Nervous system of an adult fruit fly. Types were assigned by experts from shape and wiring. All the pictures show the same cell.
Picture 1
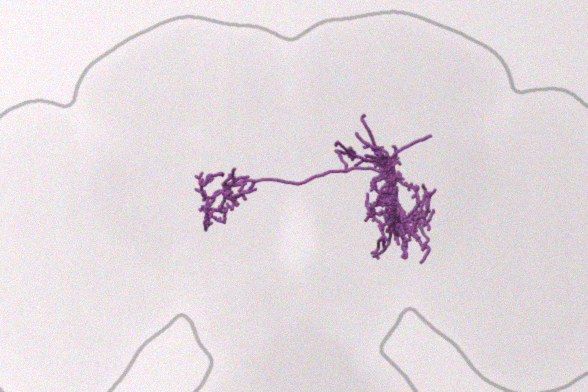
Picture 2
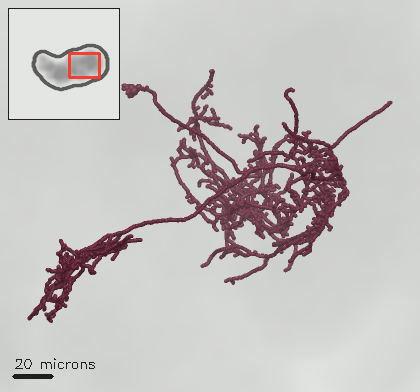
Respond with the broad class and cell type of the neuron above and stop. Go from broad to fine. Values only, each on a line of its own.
central-brain intrinsic neuron
LAL157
